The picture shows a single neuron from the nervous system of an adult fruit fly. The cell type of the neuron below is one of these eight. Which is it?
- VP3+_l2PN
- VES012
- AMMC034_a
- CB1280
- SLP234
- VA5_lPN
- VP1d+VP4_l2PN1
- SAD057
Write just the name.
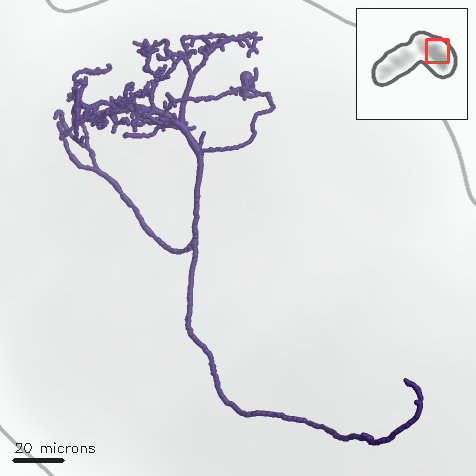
AMMC034_a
